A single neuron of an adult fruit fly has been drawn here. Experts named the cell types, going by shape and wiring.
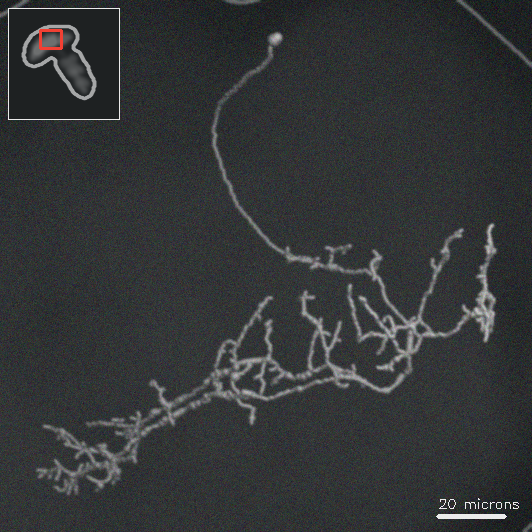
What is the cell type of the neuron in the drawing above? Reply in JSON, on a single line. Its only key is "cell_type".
{"cell_type": "AMMC020"}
